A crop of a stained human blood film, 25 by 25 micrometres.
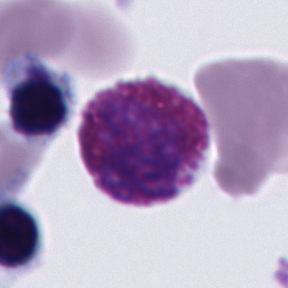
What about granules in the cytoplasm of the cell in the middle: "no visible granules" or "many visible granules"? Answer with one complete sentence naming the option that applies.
Many visible granules are held in the cell's cytoplasm.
